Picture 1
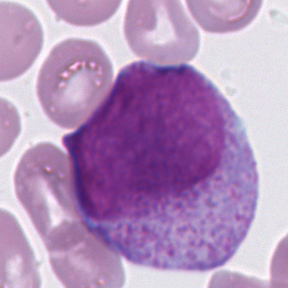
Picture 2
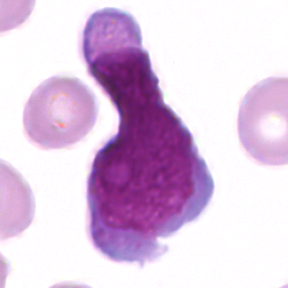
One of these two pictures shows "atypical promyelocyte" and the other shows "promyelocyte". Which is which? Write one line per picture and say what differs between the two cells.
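The cell in picture 1 is a promyelocyte. The cytoplasm holds many fine purple-red granules.
The cell in picture 2 is an atypical promyelocyte. No granules are seen in the cytoplasm.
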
